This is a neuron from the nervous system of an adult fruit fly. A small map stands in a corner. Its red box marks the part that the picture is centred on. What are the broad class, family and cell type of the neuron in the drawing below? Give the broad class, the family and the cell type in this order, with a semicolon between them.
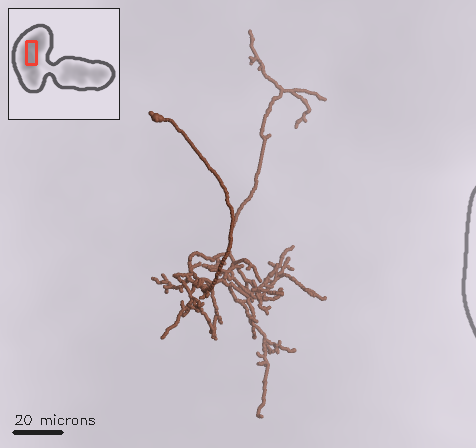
central-brain intrinsic neuron; hemilineage SMPp&v1_posterior; CL186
